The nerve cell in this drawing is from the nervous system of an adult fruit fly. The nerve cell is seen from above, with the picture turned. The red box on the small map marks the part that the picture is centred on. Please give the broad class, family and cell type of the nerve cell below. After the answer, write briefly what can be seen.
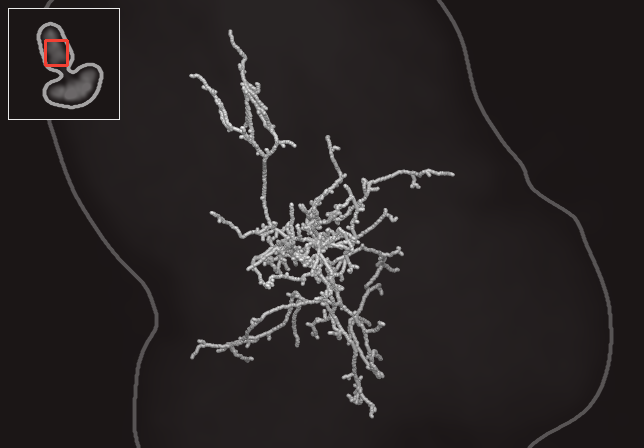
This is a nerve-cord intrinsic neuron. The family is hemilineage 00A. Its cell type is IN00A048. It lies in the nerve cord. Dozens of branch ends can be seen.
